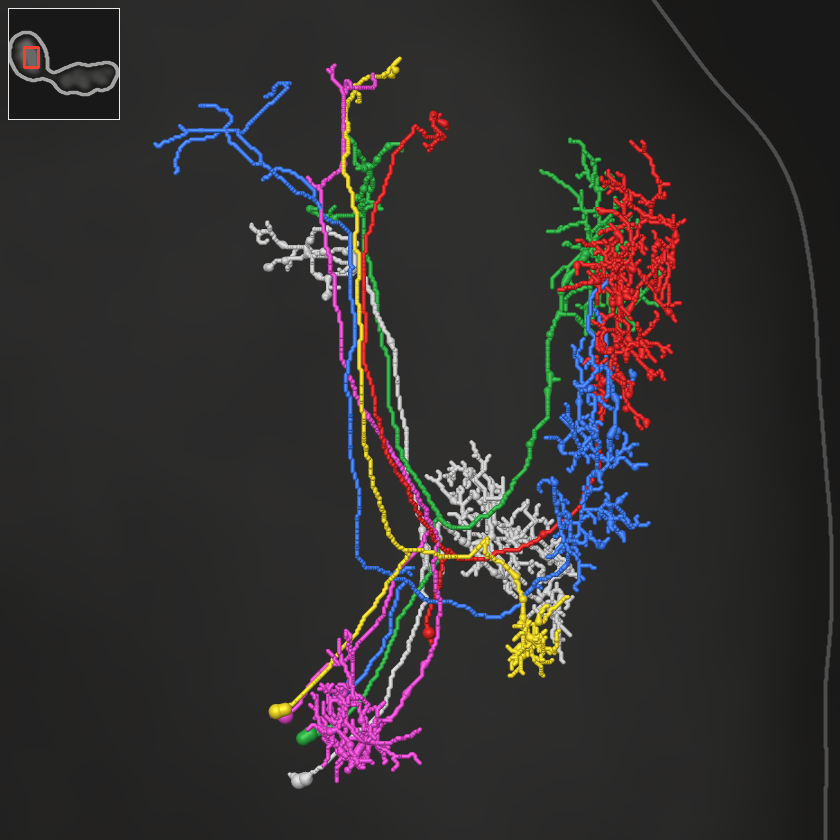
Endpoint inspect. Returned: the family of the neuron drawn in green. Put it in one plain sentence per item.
The family is LC.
